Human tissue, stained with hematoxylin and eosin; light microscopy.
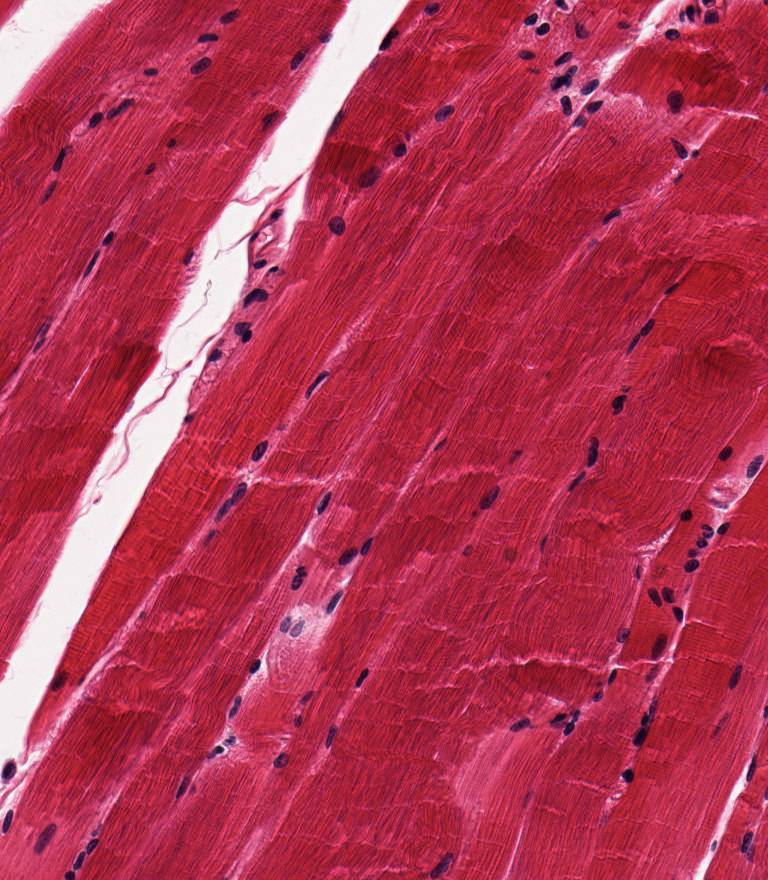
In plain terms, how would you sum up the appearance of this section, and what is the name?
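Nuclei: at fibre edges, not in fibre centres. Small, dark purple, elongated parallel to fibre length. Fibre cytoplasm: deep red-pink. Between adjacent fibres: only thin strands of connective tissue. Tissue: skeletal muscle.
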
